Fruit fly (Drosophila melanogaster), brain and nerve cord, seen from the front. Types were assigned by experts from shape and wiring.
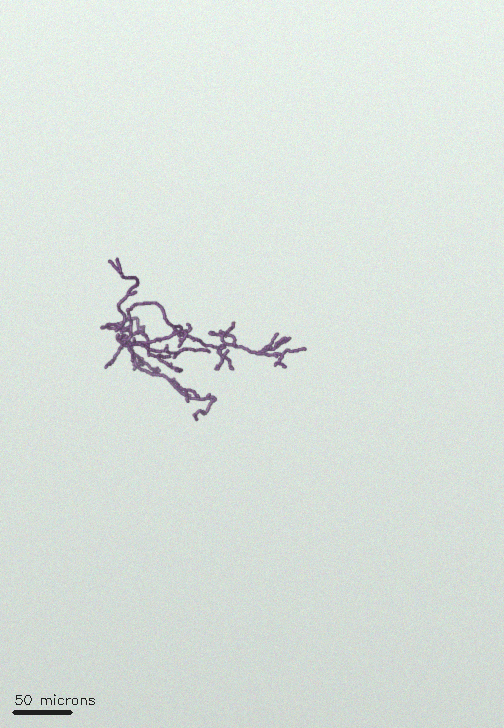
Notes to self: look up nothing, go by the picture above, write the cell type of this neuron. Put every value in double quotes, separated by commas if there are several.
"PVLP209m"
